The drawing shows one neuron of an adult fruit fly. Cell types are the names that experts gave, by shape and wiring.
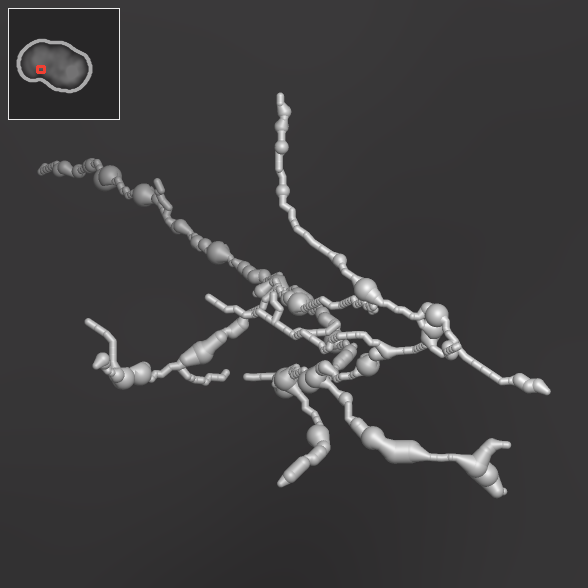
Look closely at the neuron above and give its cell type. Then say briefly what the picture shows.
Its cell type is JO-mz. This is a sensory neuron entering the brain. No cell body is drawn. As drawn here it is wider than it is tall.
